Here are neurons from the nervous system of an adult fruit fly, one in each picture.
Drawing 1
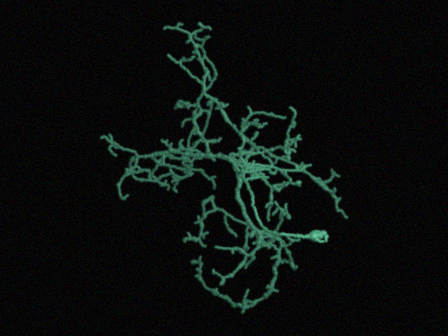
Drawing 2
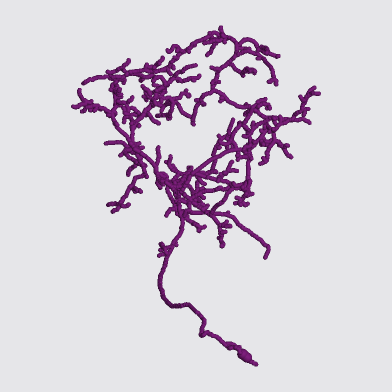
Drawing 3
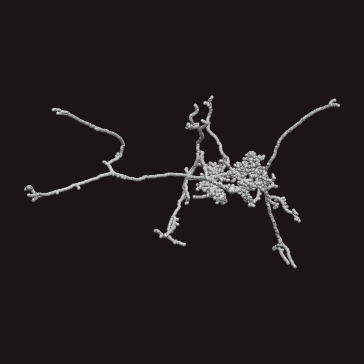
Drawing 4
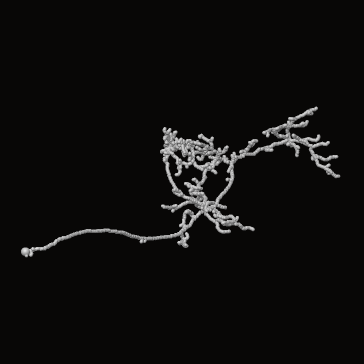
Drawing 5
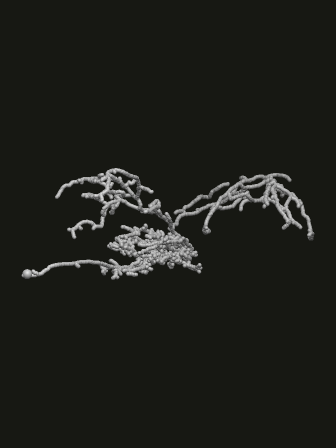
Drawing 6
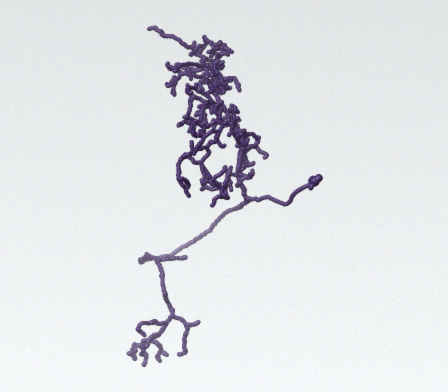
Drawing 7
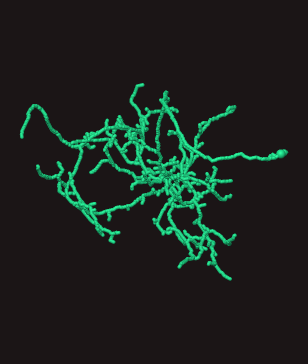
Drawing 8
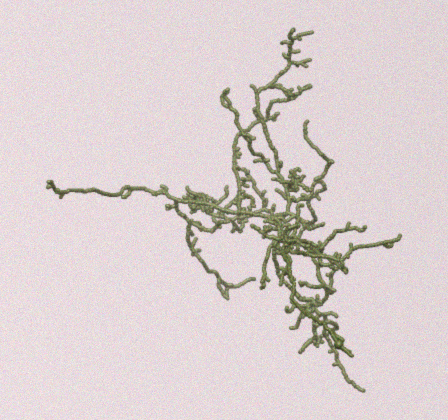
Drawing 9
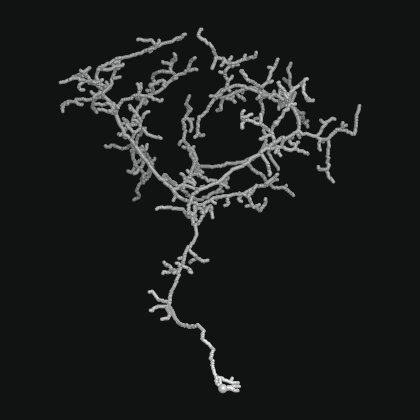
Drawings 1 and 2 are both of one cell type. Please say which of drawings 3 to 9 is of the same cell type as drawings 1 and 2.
Drawing 9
